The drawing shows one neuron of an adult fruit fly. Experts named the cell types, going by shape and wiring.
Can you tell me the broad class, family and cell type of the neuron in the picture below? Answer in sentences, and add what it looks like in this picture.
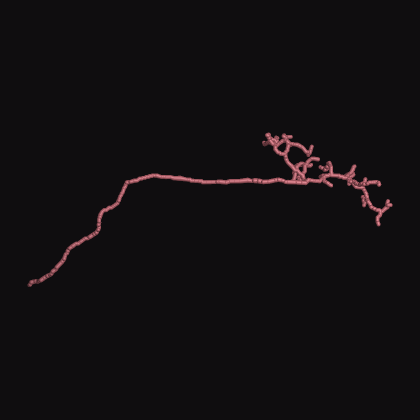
This is a sensory neuron entering the nerve cord. Its family is called class mechanosensory tactile. Its cell type is SNta04. No cell body is drawn. As drawn here it is wider than it is tall.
